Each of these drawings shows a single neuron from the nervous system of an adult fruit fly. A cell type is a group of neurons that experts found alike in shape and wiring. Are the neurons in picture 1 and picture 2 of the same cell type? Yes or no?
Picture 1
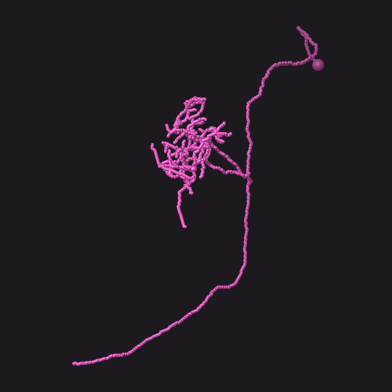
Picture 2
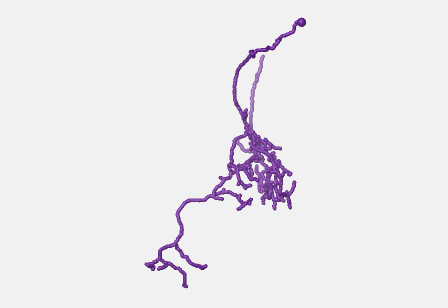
no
